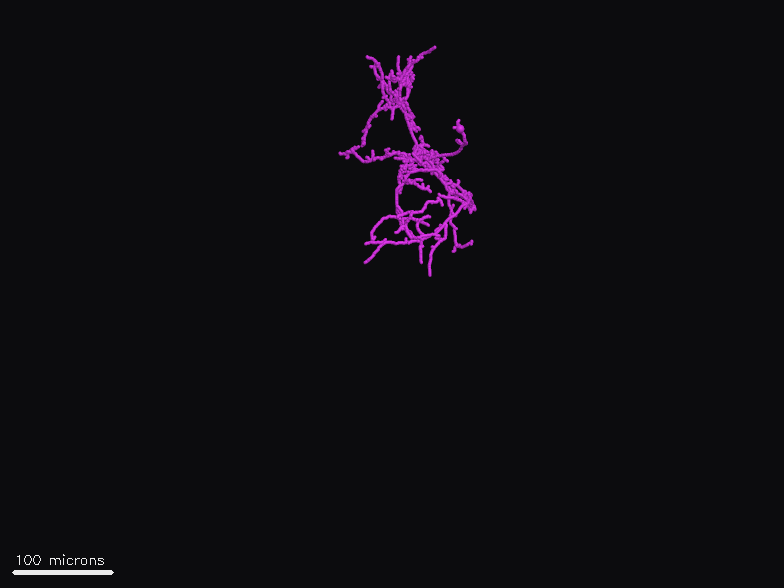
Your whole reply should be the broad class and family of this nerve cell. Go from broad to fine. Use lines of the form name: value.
broad class: nerve-cord intrinsic neuron
family: hemilineage 11A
